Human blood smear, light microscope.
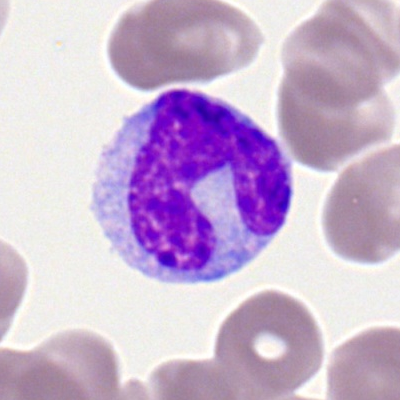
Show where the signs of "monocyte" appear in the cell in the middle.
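Checking this monocyte item by item, the nucleus comes first: it is folded into a horseshoe shape around a deep cleft. That cleft opens downward. Next, the chromatin is dark purple, broken by a lacy pattern of paler spots. Last, the cytoplasm is pale greyish-blue.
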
